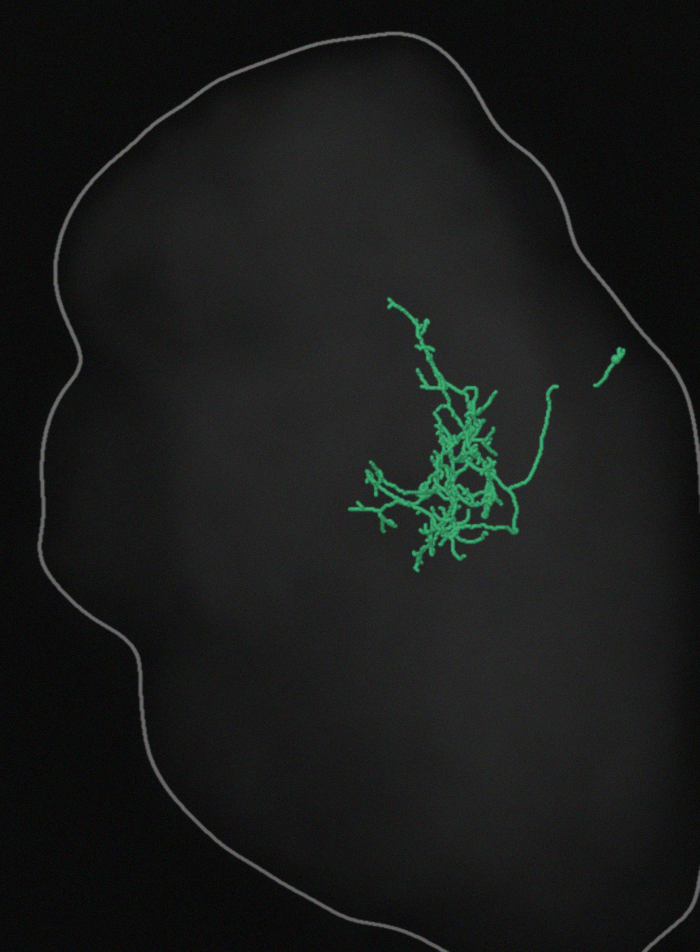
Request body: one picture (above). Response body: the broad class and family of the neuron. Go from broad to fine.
central-brain intrinsic neuron; hemilineage PSp1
